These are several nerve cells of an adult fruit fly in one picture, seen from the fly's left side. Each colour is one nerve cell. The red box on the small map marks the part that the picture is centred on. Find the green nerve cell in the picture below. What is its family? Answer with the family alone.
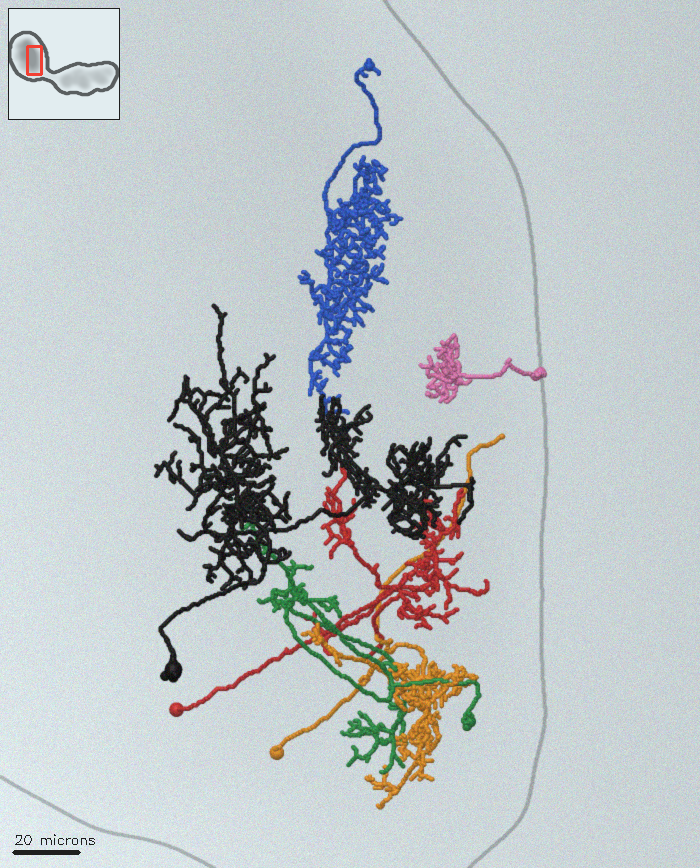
Y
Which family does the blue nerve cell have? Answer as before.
Pm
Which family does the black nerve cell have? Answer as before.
TmY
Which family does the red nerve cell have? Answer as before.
Y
